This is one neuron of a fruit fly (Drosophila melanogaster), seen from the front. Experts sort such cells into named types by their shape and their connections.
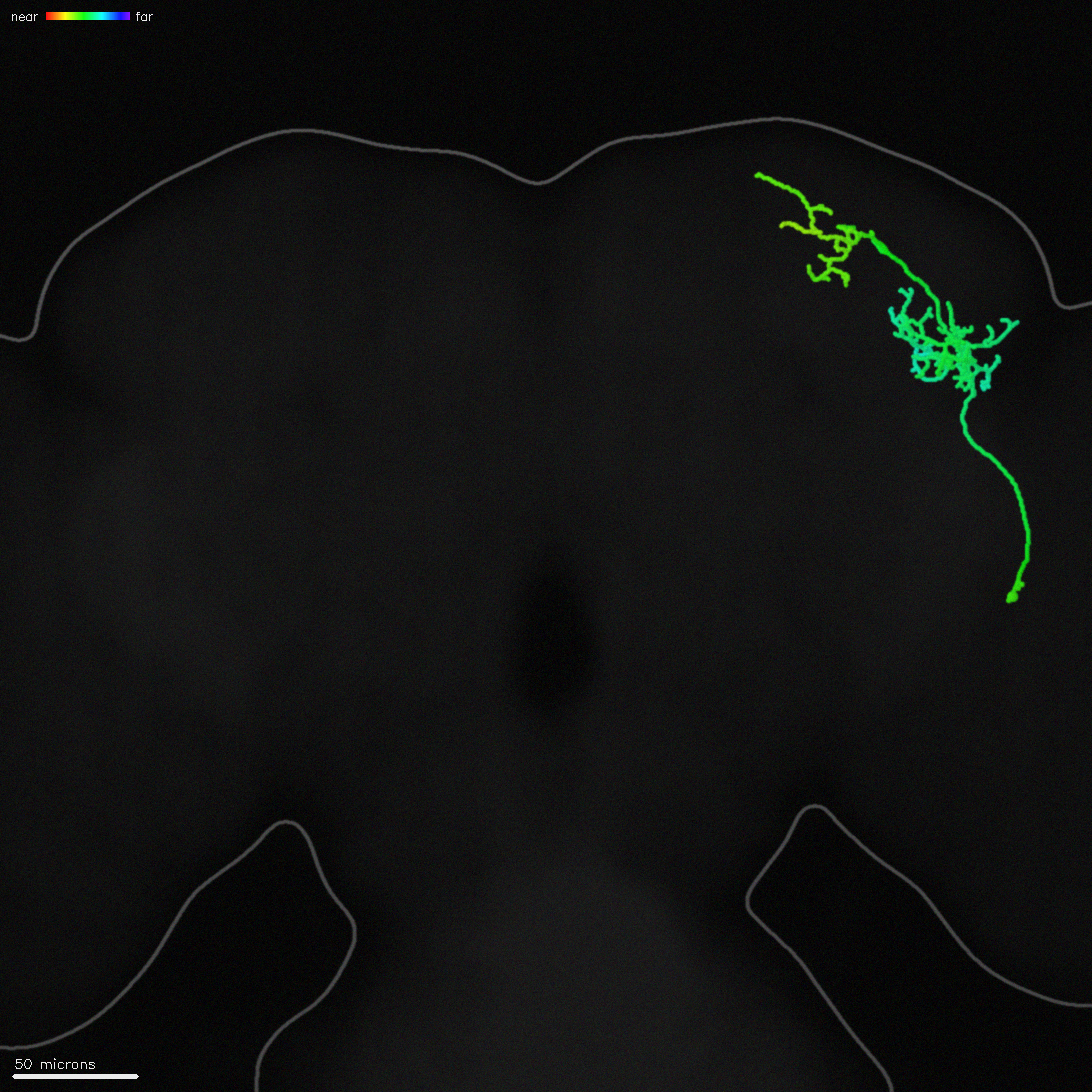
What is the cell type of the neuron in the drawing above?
LHAV2a2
